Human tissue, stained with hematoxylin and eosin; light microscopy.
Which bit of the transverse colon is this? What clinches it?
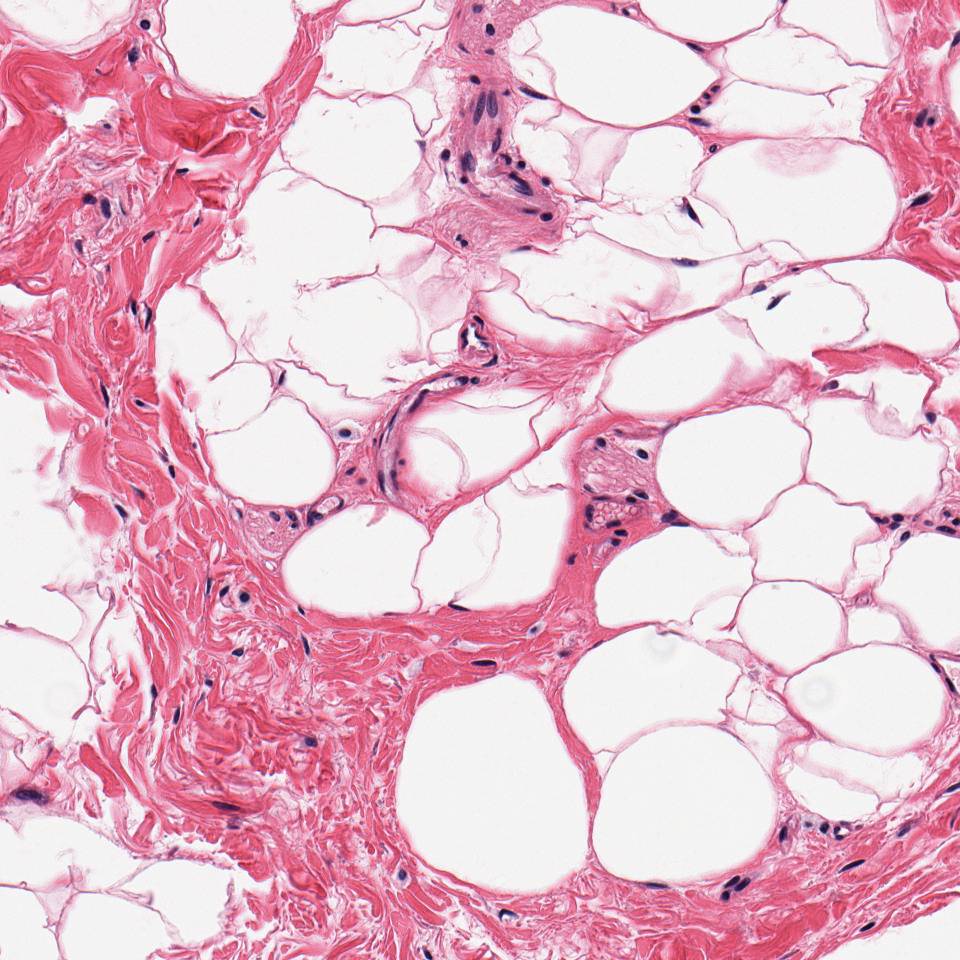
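Tissue: fat. Lobules of fat cells, each a single large clear empty space bounded by a thin membrane, with small dark nuclei flattened against the cell edge.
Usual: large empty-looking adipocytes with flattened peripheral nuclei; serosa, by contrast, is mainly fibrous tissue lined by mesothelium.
Pink fibrous bands between lobules, broadest along left side and bottom. No epithelium or glands.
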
